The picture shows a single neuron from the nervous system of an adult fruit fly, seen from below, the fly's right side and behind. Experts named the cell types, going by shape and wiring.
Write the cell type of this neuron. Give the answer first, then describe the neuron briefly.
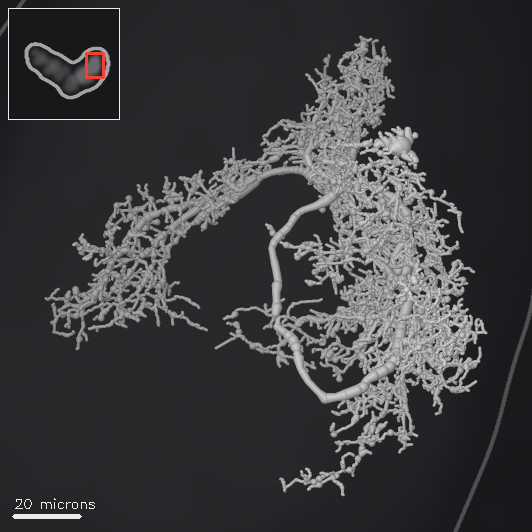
It is of cell type AVLP215. Its broad class is central-brain intrinsic neuron. The cell body is at the upper right of the picture. By the scale bar it is about 140 microns tall in this view. The picture shows more than a hundred branch ends.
